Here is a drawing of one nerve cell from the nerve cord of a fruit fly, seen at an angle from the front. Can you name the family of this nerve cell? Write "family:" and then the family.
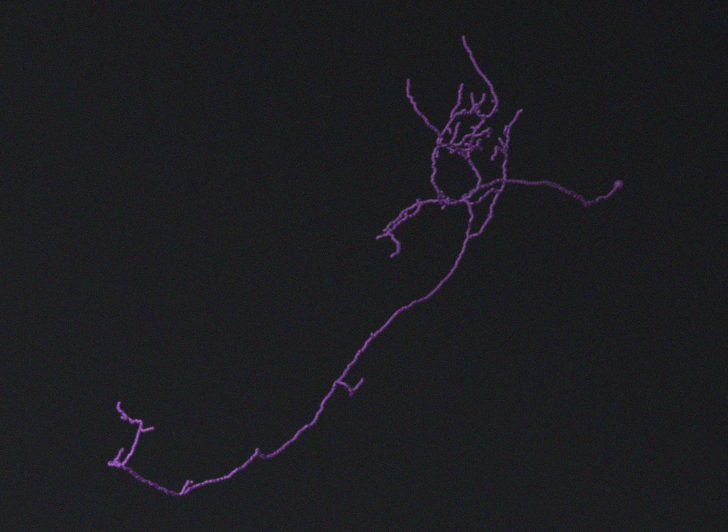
family: hemilineage 05B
